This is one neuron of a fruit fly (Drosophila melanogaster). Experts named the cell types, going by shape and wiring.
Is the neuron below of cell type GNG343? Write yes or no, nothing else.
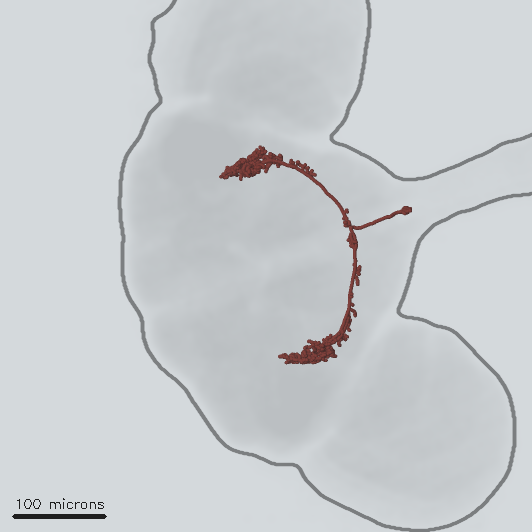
no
